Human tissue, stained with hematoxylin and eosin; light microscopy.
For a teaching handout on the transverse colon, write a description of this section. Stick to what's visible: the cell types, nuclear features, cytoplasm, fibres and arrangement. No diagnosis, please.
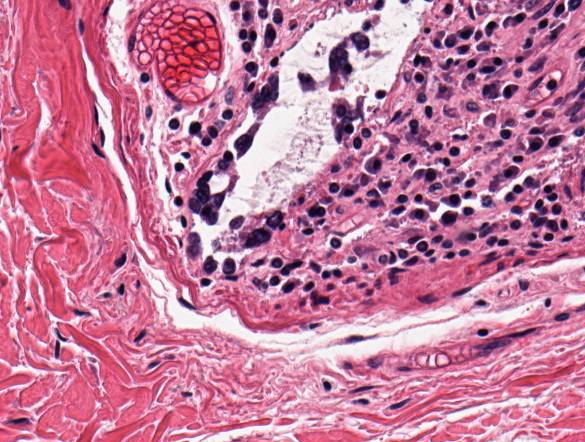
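Dense pink collagenous tissue occupies the left side and the bottom of the field. The upper right is a cellular area crowded with small round cells whose nuclei are dark and round. Near the top, just left of centre, a small vessel is tightly packed with red blood cells. Fat cells are absent from the field.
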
